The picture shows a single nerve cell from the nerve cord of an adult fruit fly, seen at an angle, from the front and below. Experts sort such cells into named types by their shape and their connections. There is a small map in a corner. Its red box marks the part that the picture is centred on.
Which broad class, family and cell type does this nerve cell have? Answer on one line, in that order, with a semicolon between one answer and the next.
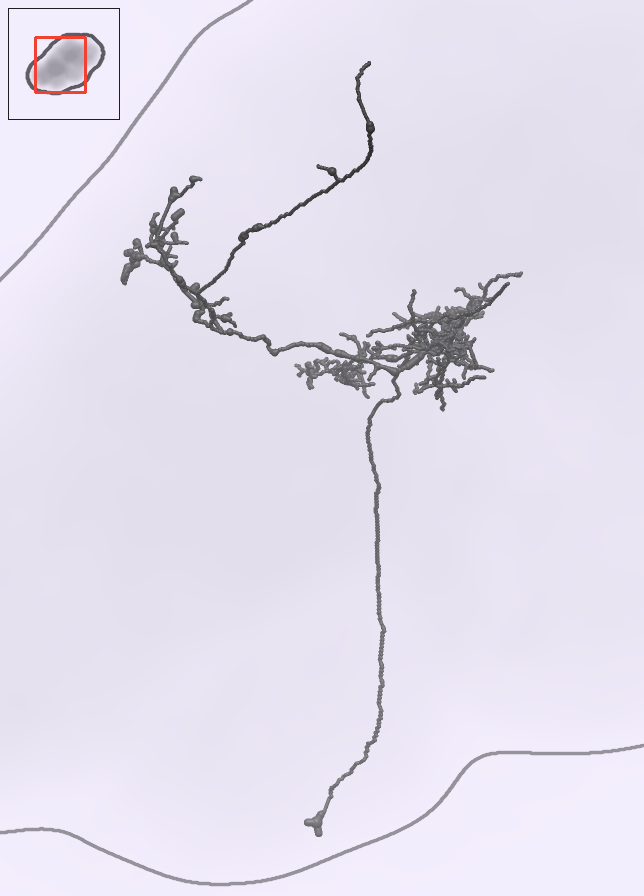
nerve-cord intrinsic neuron; hemilineage 07B; IN07B067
